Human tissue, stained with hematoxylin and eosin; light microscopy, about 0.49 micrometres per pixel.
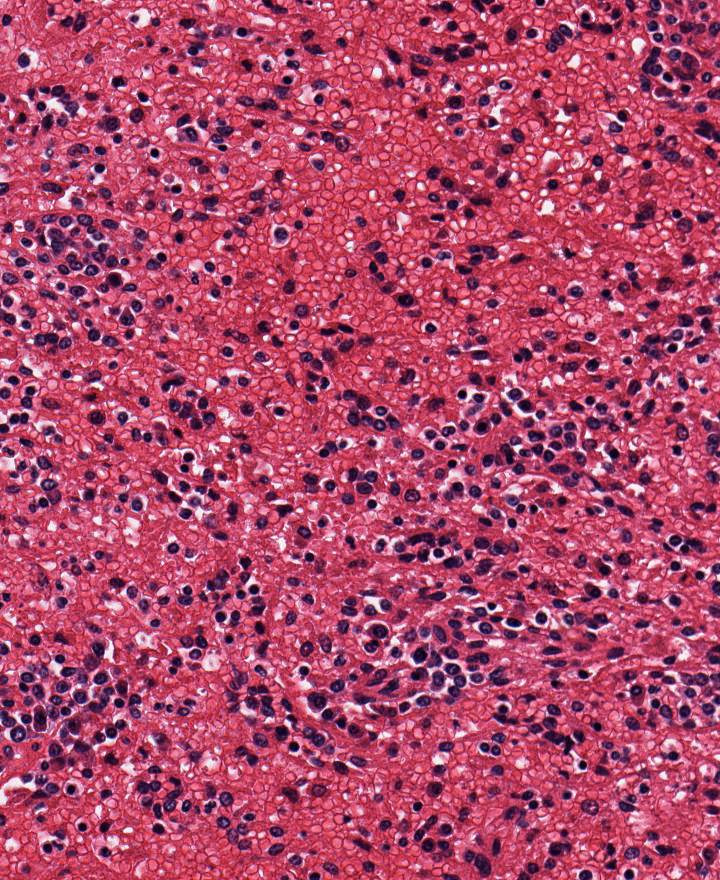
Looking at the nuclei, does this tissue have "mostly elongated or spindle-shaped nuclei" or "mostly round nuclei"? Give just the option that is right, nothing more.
Mostly round nuclei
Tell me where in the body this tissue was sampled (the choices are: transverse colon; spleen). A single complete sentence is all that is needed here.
The origin of this tissue is the spleen.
